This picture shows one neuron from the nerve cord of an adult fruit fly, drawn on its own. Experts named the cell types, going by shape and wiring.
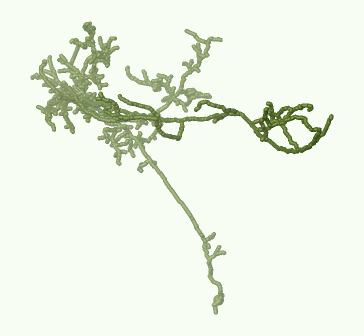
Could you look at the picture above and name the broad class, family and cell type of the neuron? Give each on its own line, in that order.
nerve-cord intrinsic neuron
hemilineage 06B
IN06B076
